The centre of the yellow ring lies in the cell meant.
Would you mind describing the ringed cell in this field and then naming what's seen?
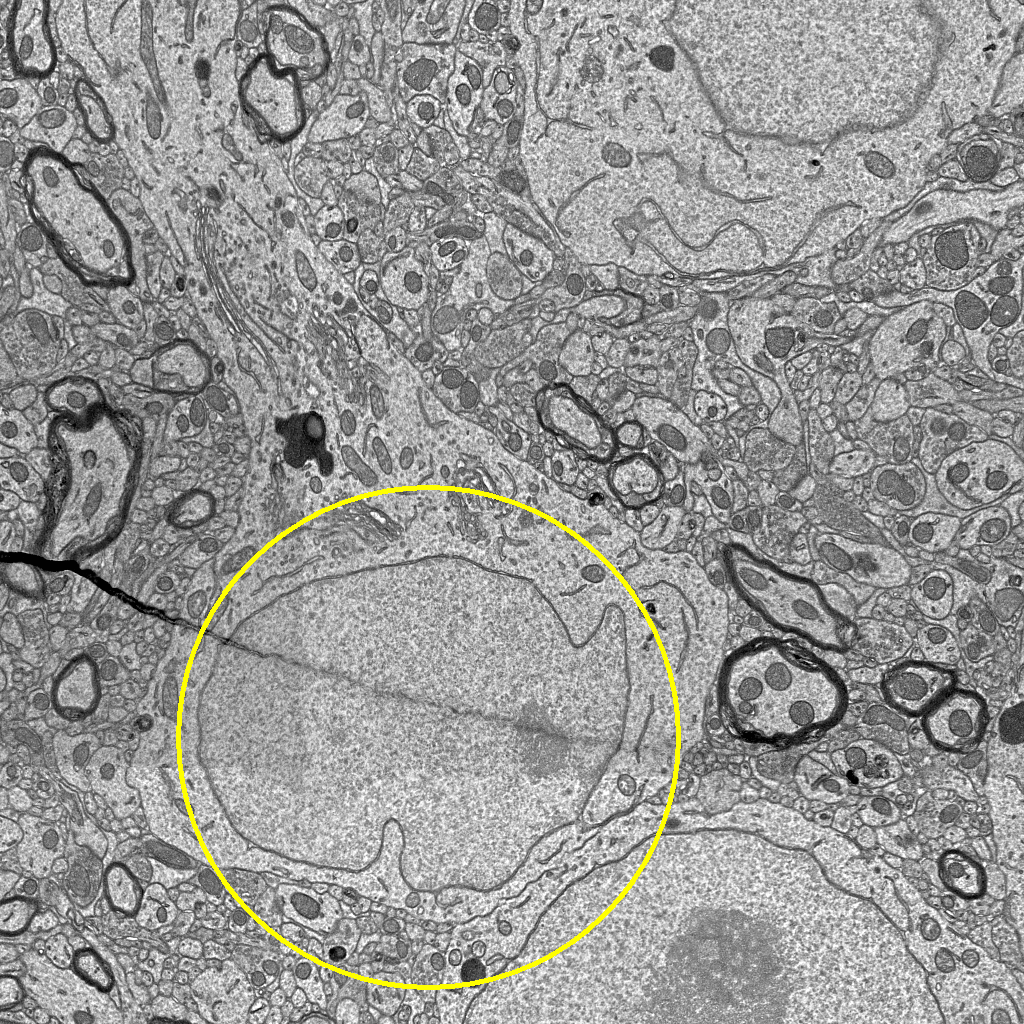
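Begin with the nucleus: it is seen whole and fills most of the cell body. At its lower edge, a narrow finger-like fold of the envelope pushes up into it. The chromatin is pale and finely dispersed, with no dense clumps along the envelope. A thin dark crack crosses the nucleus from upper left to lower right. This cell is an excitatory neuron.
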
